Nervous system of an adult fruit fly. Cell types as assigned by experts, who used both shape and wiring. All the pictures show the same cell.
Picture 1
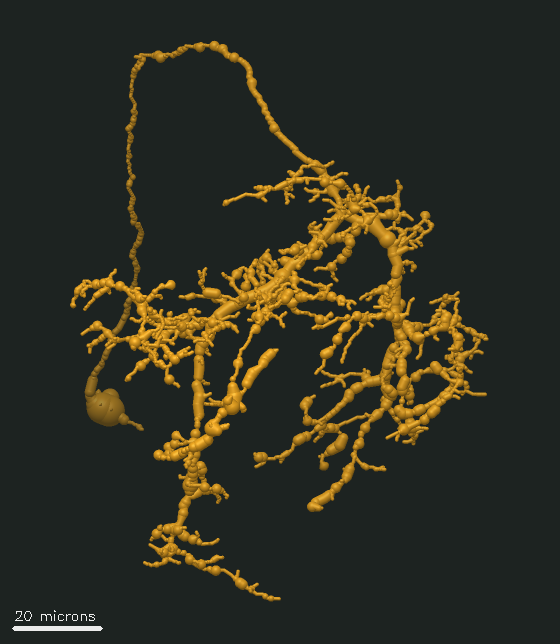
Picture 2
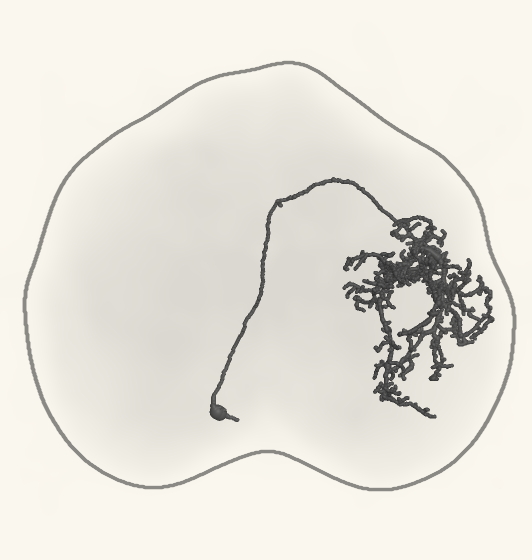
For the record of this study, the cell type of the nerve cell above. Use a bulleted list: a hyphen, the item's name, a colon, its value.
- cell type: IN06B029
